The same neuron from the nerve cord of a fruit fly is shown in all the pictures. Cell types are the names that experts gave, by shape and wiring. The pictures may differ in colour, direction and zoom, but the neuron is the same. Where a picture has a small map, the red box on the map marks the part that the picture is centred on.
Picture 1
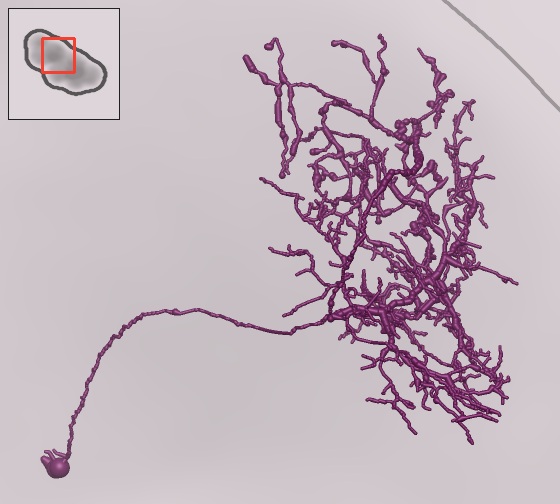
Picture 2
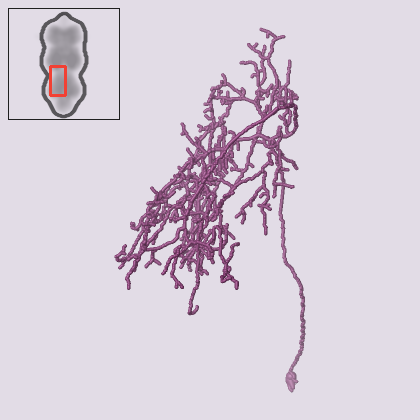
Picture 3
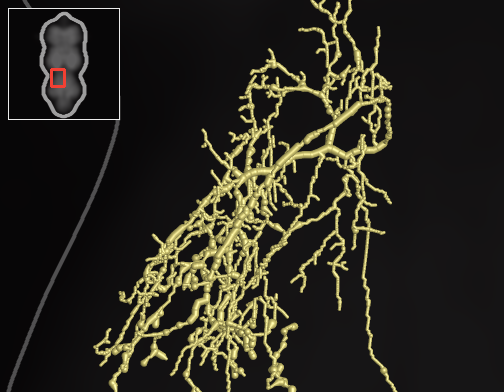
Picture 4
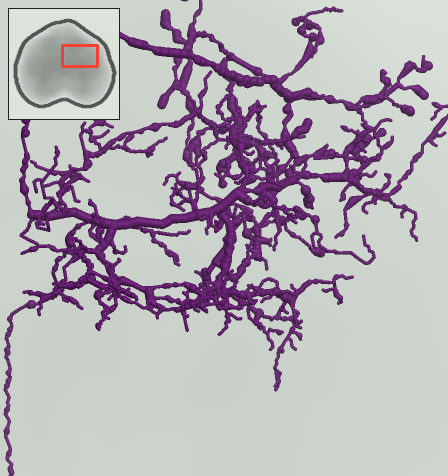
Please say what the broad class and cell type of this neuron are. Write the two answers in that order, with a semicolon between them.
nerve-cord intrinsic neuron; INXXX140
